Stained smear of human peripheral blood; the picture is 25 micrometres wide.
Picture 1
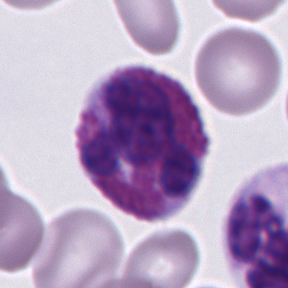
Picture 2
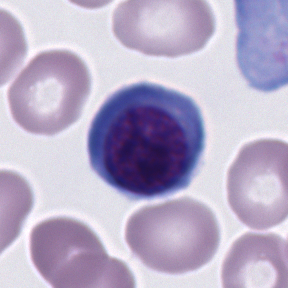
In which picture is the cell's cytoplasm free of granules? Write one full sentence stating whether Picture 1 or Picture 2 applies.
In picture 2, no granules can be seen in the cytoplasm of the cell.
